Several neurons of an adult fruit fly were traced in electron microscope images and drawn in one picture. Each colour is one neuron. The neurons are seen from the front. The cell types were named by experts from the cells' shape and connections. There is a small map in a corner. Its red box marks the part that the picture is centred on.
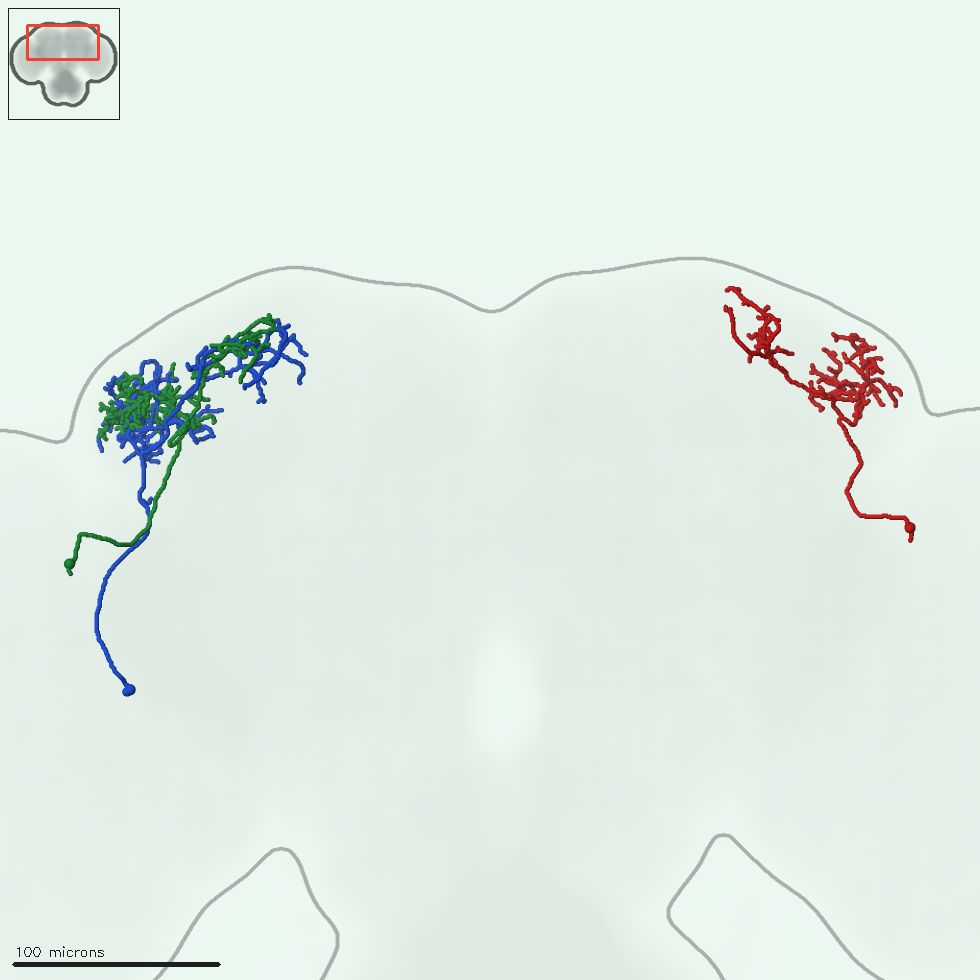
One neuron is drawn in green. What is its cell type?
CB1114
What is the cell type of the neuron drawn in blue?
CB0947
